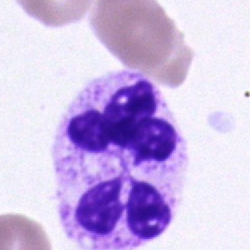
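Segmented neutrophil, the cell in the middle of this bone marrow smear: its nucleus splits into five separate lobes, three grouped above and a pair below. The chromatin stays dense and dark purple throughout, and fine purple granules are scattered in the cytoplasm.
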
